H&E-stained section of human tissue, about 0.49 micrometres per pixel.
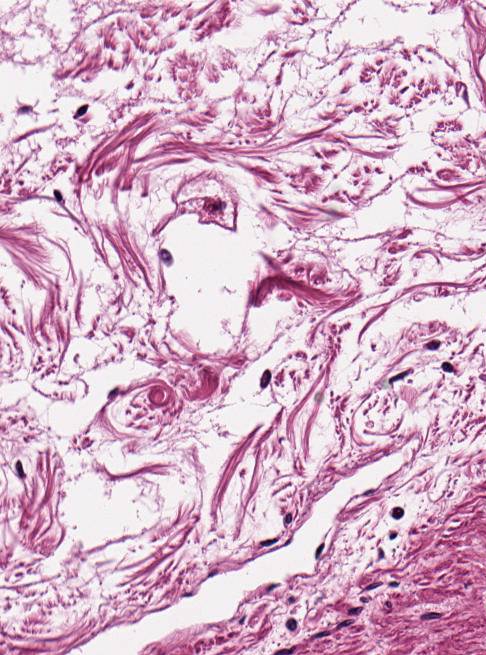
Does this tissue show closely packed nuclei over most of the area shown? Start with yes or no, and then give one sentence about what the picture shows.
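No. Nuclei are sparse, appearing as scattered small dark oval or spindle shapes among the fibres.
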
